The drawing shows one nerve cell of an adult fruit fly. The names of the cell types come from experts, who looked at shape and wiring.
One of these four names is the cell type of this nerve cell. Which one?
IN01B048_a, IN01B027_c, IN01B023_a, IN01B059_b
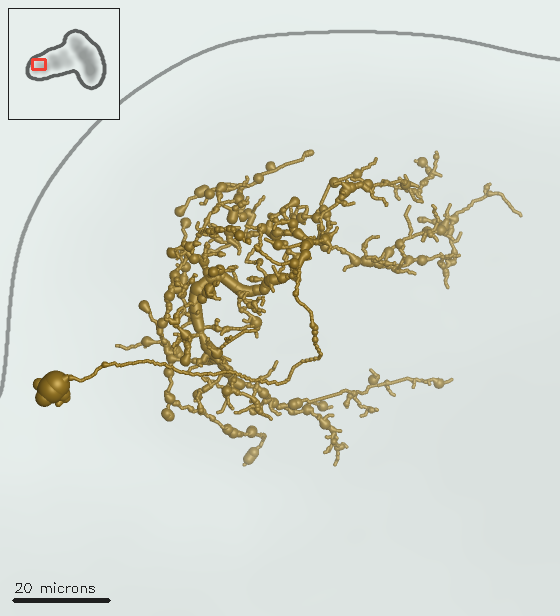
IN01B023_a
